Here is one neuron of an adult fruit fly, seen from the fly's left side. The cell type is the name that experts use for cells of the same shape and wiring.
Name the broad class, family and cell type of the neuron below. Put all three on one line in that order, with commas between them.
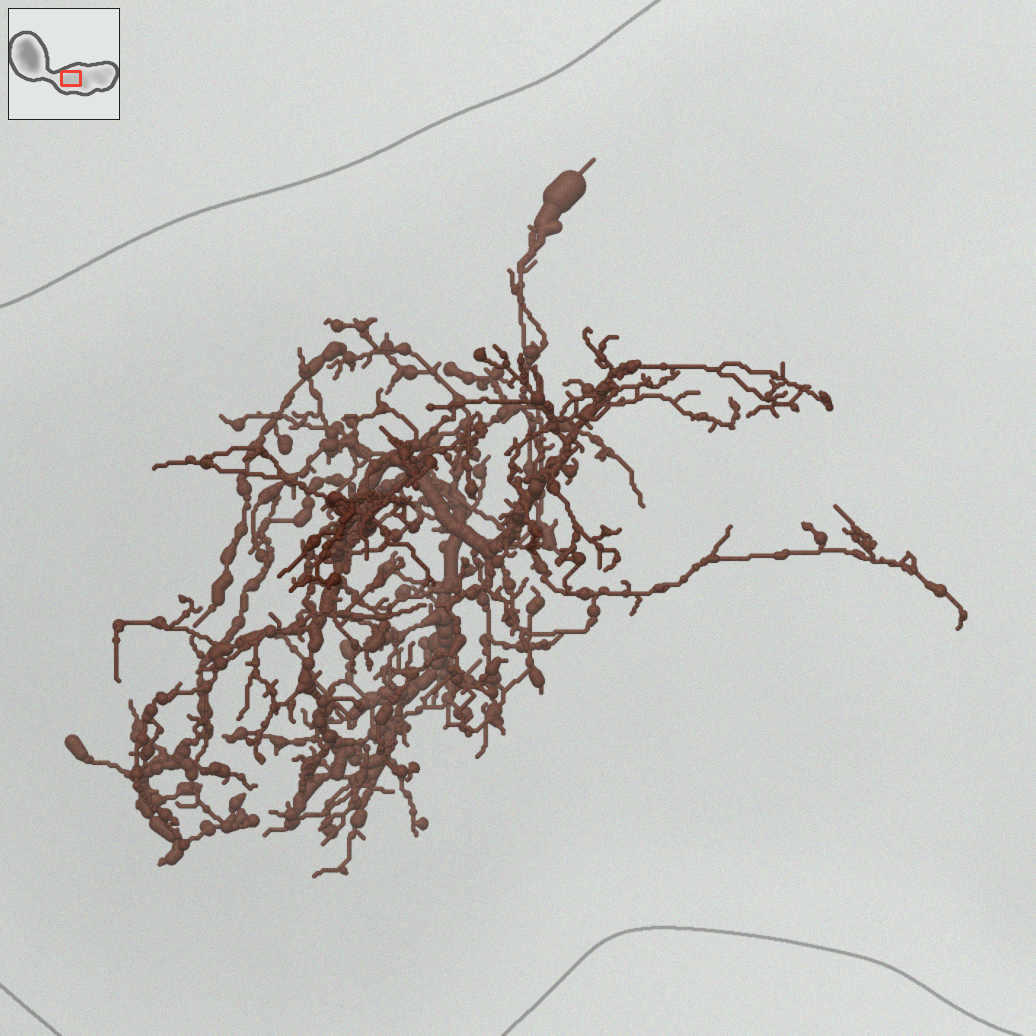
nerve-cord intrinsic neuron, hemilineage 20A.22A, IN20A.22A002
